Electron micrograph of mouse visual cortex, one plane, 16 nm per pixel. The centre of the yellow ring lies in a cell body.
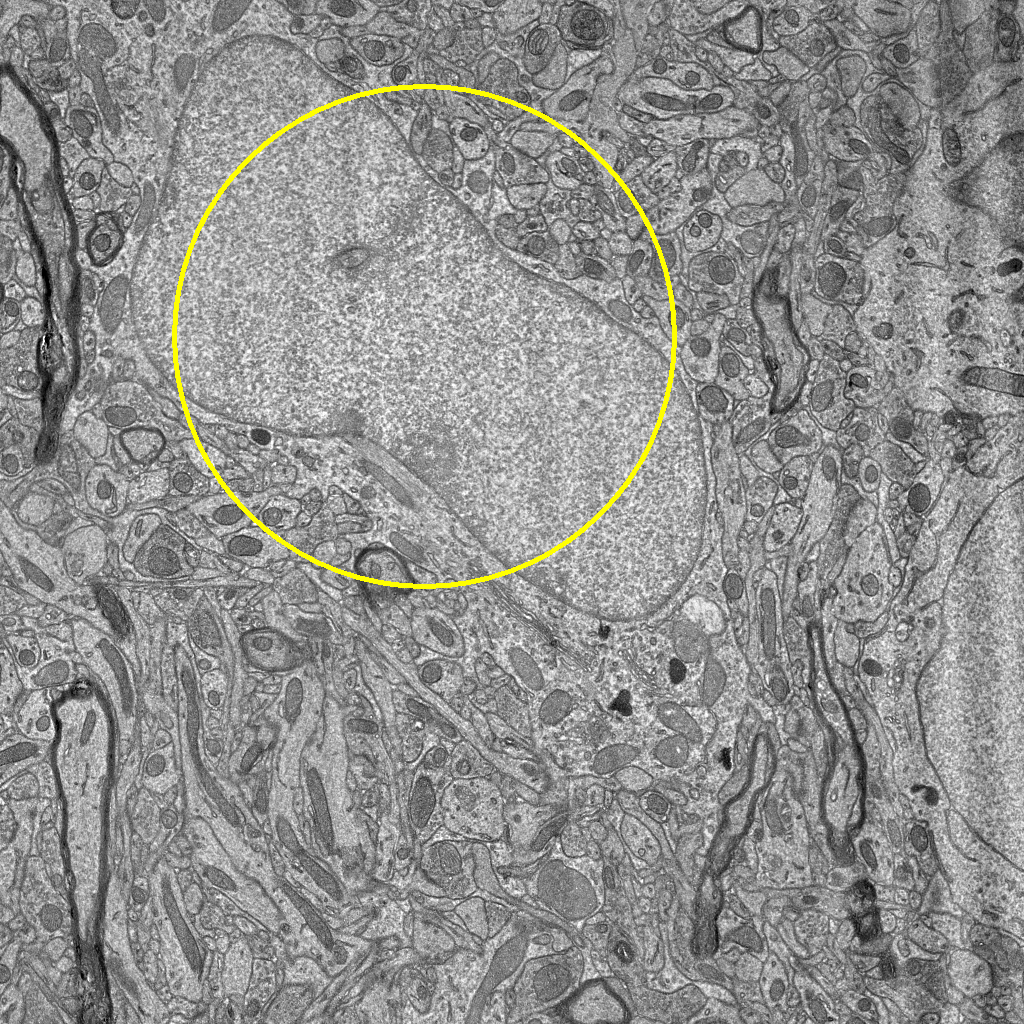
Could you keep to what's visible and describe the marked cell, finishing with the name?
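The nucleus is a long oval, its long axis running from upper left to lower right. Its whole outline lies within the picture. Above and to the left of the ring centre, a small oval outlined profile lies within the nucleus. Cytoplasm around the nucleus is very scant. This cell is an astrocyte.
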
